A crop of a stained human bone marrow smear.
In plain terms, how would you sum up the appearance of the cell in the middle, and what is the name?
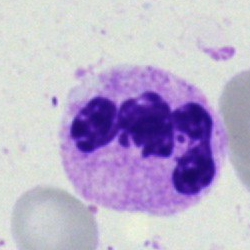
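Dense clumps of dark purple chromatin fill the nucleus, and no nucleoli can be made out. Around it lies an abundant, pale pinkish-lilac cytoplasm filled with fine lilac granules. The cell is a segmented neutrophil.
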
